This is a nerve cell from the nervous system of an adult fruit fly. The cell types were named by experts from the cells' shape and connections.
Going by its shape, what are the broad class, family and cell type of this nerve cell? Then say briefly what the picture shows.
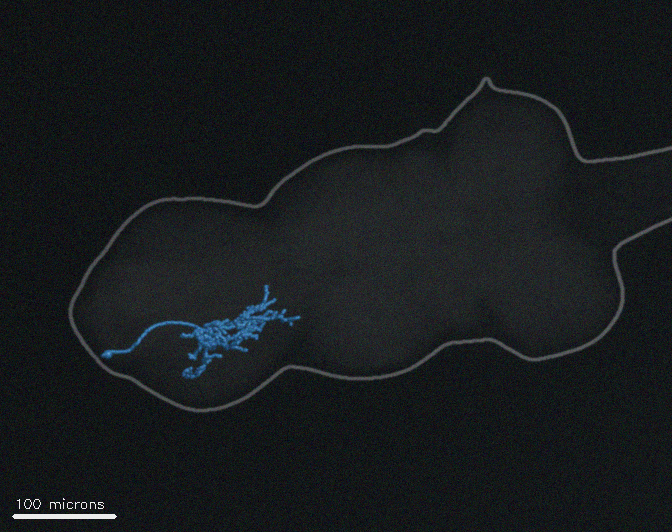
It is a nerve-cord intrinsic neuron. The family is hemilineage 04B. Its cell type is IN04B105. It lies in the nerve cord. By the scale bar it is about 200 microns wide in this view.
